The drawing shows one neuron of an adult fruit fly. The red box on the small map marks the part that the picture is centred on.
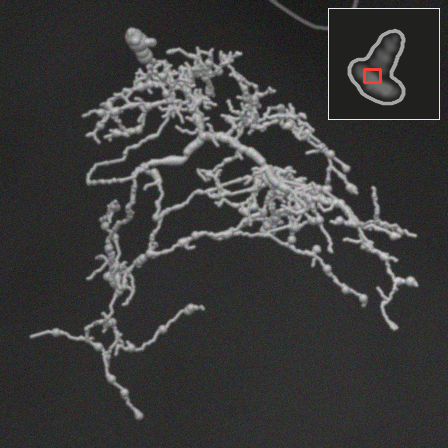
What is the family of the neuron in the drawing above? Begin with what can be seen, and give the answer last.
As drawn here it is about as wide as it is tall. This is a central-brain intrinsic neuron. Its family is hemilineage VPNp&v1_posterior.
